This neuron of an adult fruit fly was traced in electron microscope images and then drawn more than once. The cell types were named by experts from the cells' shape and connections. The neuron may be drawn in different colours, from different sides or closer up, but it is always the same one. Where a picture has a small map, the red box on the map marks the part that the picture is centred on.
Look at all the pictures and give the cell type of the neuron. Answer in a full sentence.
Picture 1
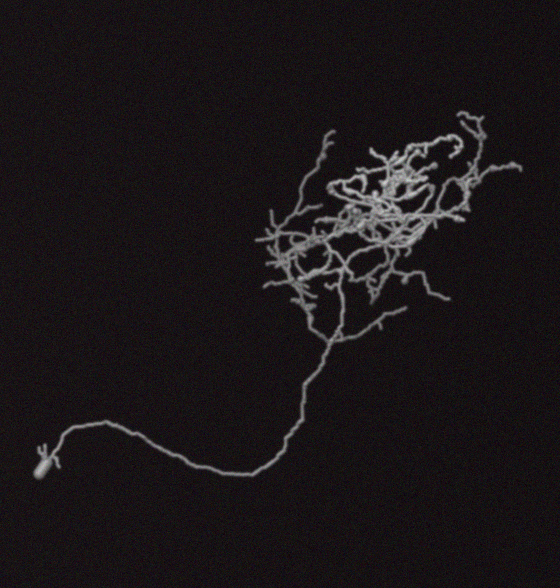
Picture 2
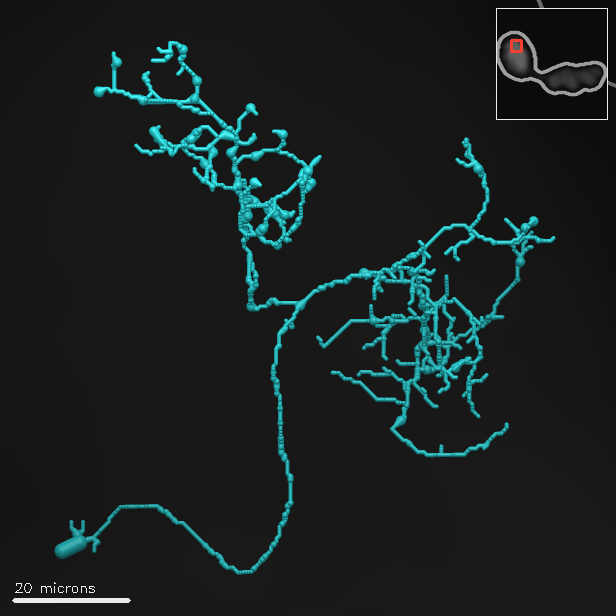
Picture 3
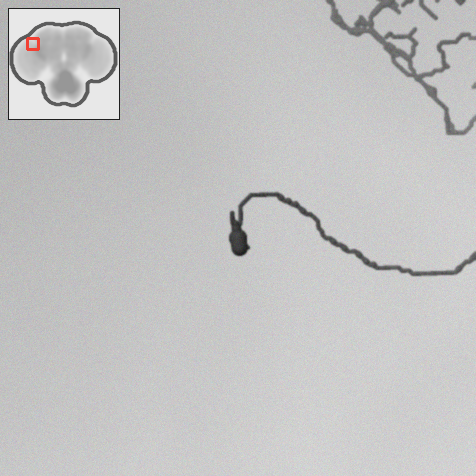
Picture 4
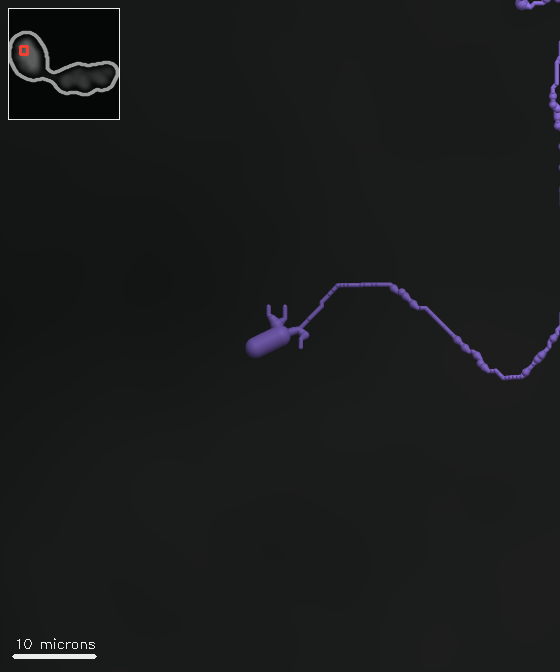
The cell type is CB3762.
